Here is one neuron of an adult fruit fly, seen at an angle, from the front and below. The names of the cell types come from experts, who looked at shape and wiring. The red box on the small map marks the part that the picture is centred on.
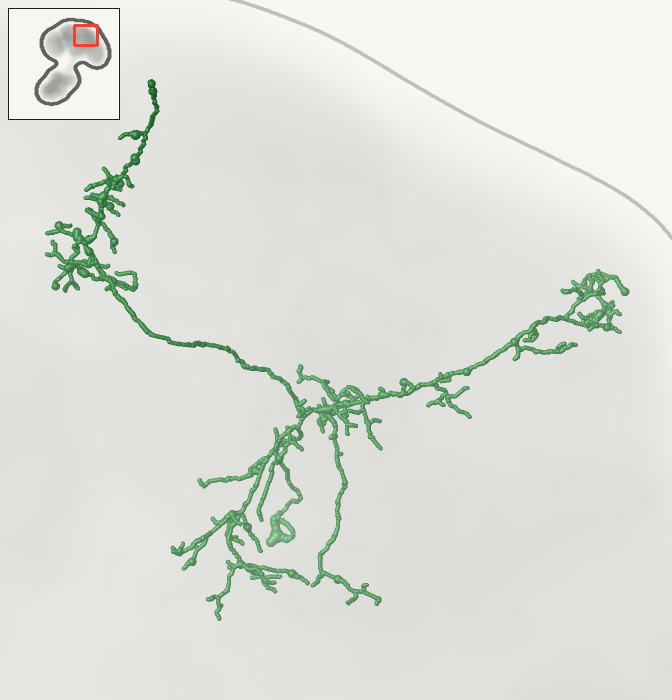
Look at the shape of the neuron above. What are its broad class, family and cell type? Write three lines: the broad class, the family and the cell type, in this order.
central-brain intrinsic neuron
hemilineage CLp2
SMP275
